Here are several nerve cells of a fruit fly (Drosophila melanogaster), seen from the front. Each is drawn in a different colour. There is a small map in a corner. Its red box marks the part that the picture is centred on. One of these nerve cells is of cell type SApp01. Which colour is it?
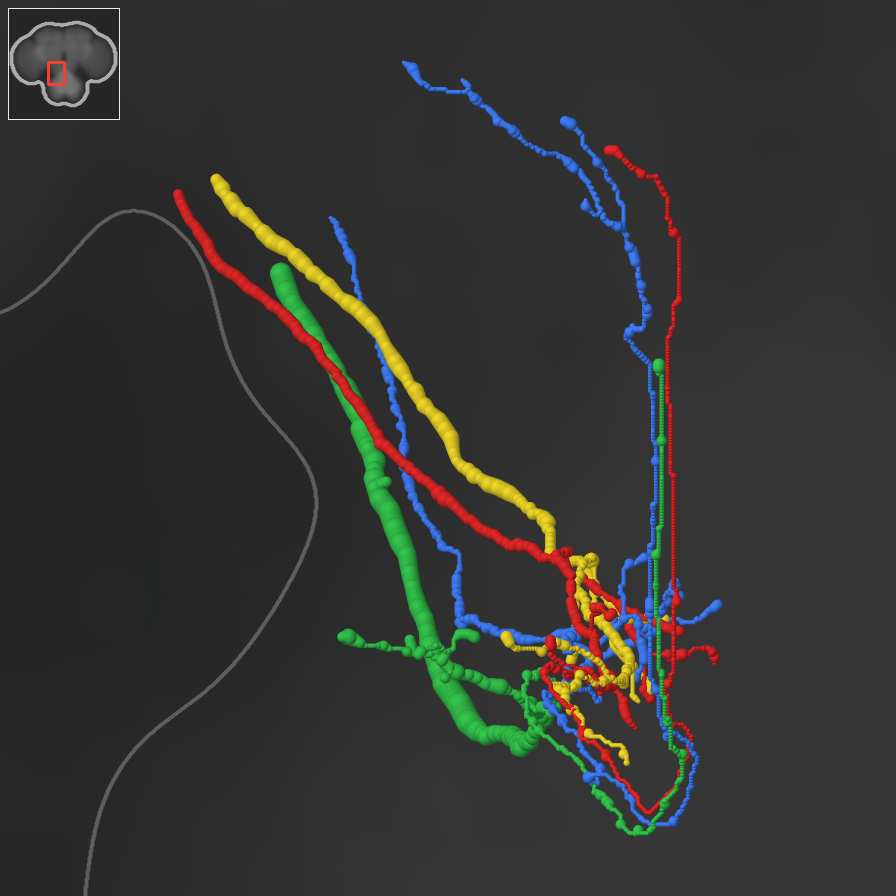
green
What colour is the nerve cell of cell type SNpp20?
yellow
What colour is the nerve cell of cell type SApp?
red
